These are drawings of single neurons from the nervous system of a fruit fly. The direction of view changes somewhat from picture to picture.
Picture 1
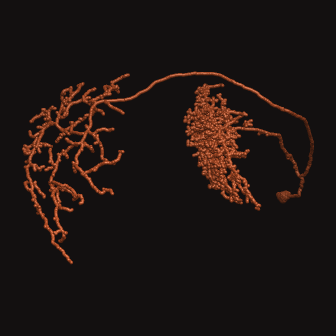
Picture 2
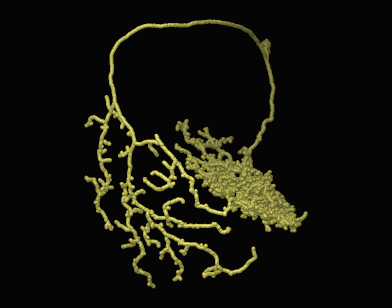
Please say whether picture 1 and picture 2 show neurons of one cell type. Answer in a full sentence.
They are of the same cell type.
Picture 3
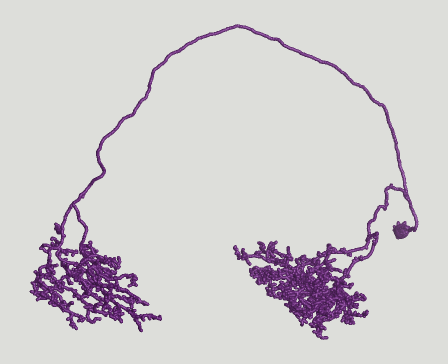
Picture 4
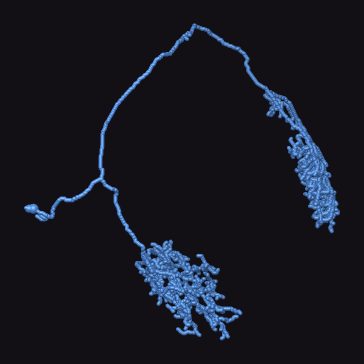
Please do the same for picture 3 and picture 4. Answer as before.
They are of the same cell type.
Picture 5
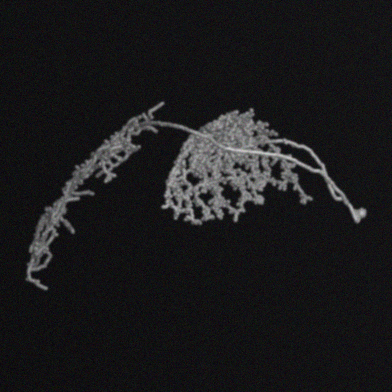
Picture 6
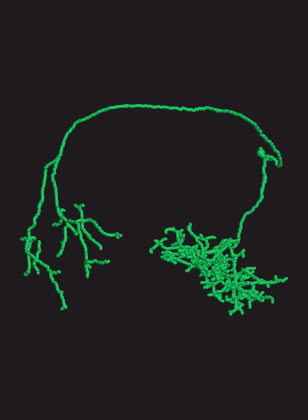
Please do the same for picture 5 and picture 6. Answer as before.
They are of different cell types.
